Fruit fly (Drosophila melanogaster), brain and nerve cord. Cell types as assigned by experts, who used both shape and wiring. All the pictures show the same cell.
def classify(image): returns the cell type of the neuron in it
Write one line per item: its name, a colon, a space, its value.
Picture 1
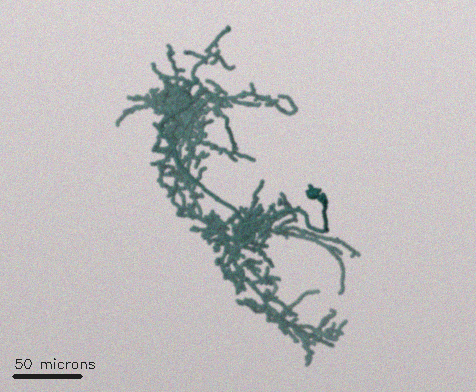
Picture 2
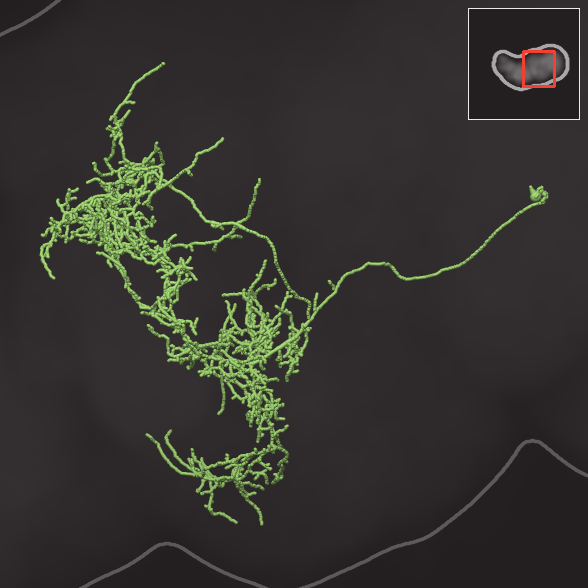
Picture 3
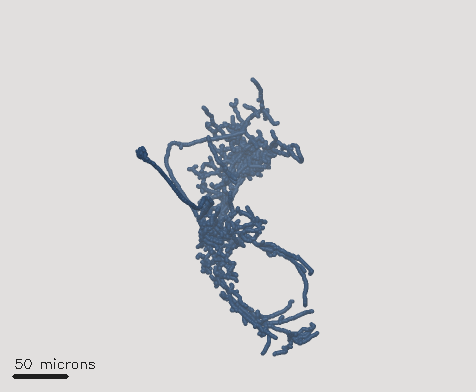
cell type: mALD3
